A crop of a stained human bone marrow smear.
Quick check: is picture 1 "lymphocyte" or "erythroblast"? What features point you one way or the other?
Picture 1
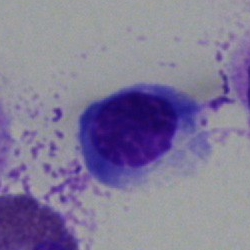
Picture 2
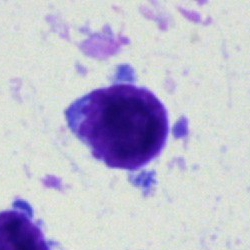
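Erythroblast in picture 1, lymphocyte in picture 2. Outline: picture 1 roughly oval, right edge paler and less sharply defined than left; picture 2 roughly round, with a pointed bulge on the left. Nucleus: takes up most of the erythroblast; fills almost the whole lymphocyte, leaving very little cytoplasm.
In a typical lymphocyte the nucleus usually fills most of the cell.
Lymphocyte chromatin dark purple and dense.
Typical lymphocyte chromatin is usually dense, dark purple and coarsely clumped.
Cytoplasm: deep blue in the erythroblast, most intense at the left and lower edges; no granules in either cell.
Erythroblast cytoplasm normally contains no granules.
Picture 2 only: small blue fragments lie against the cell at its top, right and bottom edges.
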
